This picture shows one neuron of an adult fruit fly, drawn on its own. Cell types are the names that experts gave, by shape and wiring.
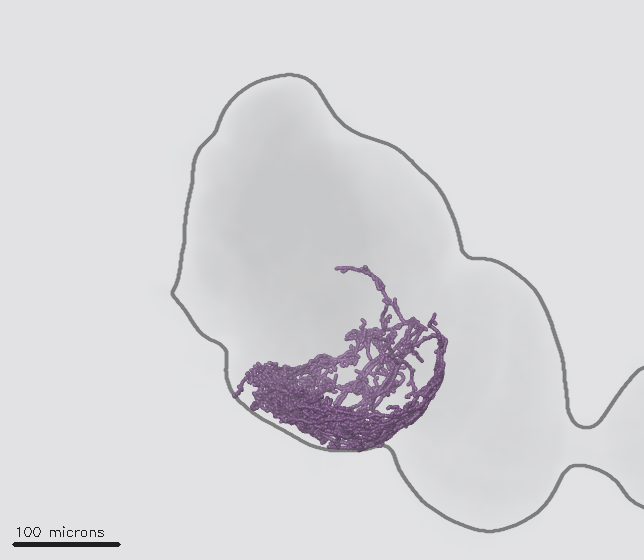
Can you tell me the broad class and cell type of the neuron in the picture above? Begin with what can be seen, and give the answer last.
By the scale bar it is about 200 microns wide in this view. As drawn here it is about as wide as it is tall. This is a central-brain intrinsic neuron. Its cell type is GNG002.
